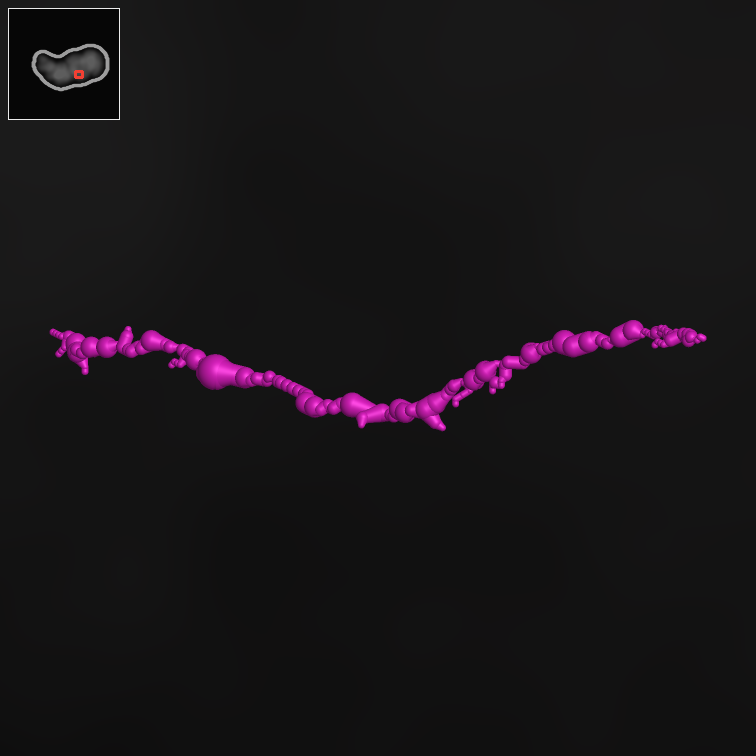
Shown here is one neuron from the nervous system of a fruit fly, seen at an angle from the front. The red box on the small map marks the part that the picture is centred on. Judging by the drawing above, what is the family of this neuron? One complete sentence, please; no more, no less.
The neuron is sorted into family class mechanosensory.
